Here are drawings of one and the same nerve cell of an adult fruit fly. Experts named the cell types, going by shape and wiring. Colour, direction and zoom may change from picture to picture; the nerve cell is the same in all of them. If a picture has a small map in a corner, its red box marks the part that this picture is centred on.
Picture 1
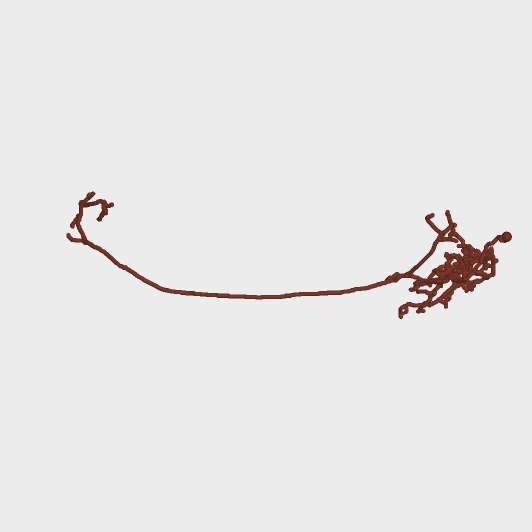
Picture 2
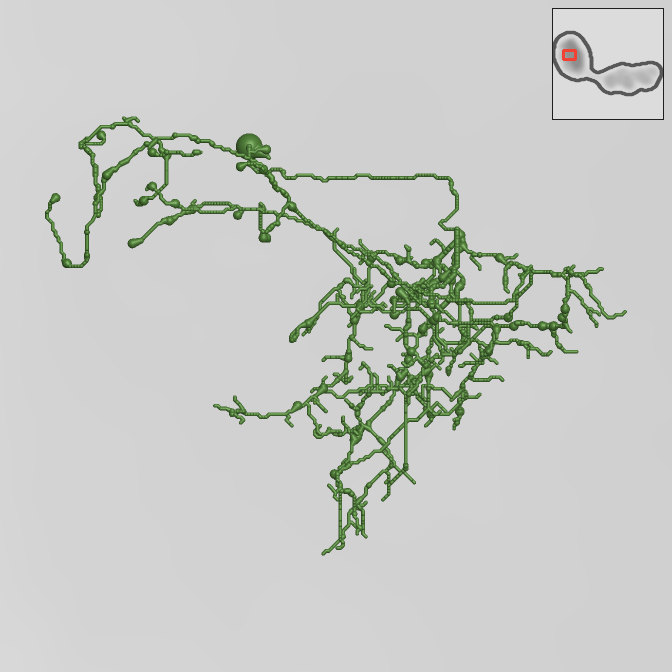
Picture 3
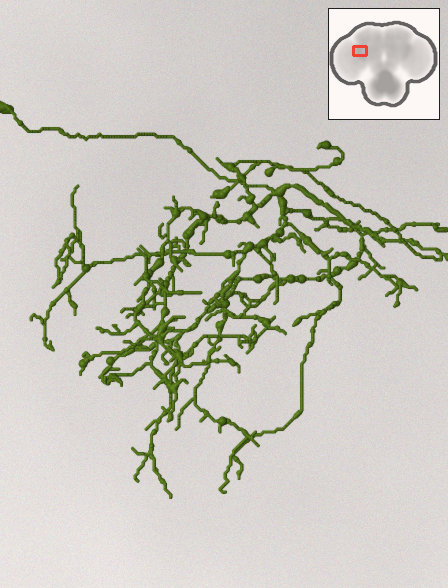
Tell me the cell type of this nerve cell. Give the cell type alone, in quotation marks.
"PVLP049"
